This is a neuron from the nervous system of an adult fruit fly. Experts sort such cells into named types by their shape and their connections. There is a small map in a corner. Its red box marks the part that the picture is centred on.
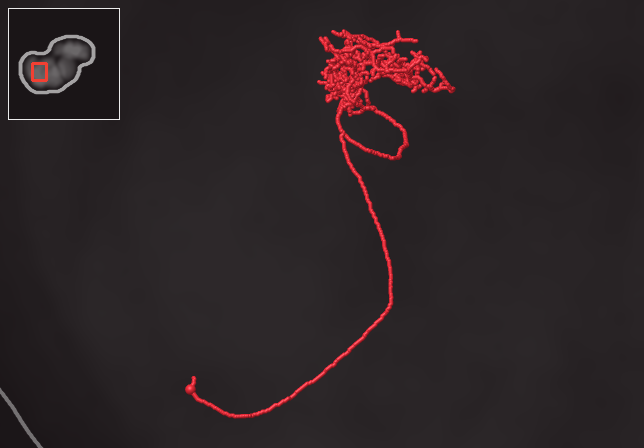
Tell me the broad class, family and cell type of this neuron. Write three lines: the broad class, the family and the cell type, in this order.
central-brain intrinsic neuron
hemilineage WEDd1
SAD004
